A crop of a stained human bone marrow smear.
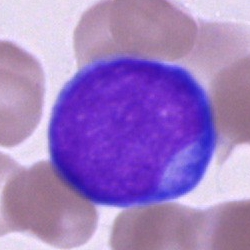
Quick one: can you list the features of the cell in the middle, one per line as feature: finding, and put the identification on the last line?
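Chromatin: finely stippled purple, scattered tiny pale specks
Cytoplasm: thin rim, deep blue
Pale patch: paler bluish, in cytoplasm at lower right of cell
Granules: none visible
Name: blast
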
